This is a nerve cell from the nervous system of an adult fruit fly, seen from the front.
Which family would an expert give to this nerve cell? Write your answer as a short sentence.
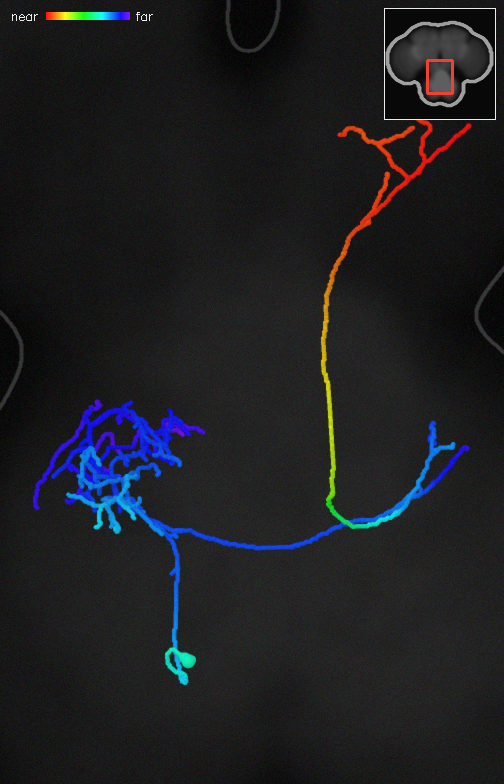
The family is hemilineage 07B.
